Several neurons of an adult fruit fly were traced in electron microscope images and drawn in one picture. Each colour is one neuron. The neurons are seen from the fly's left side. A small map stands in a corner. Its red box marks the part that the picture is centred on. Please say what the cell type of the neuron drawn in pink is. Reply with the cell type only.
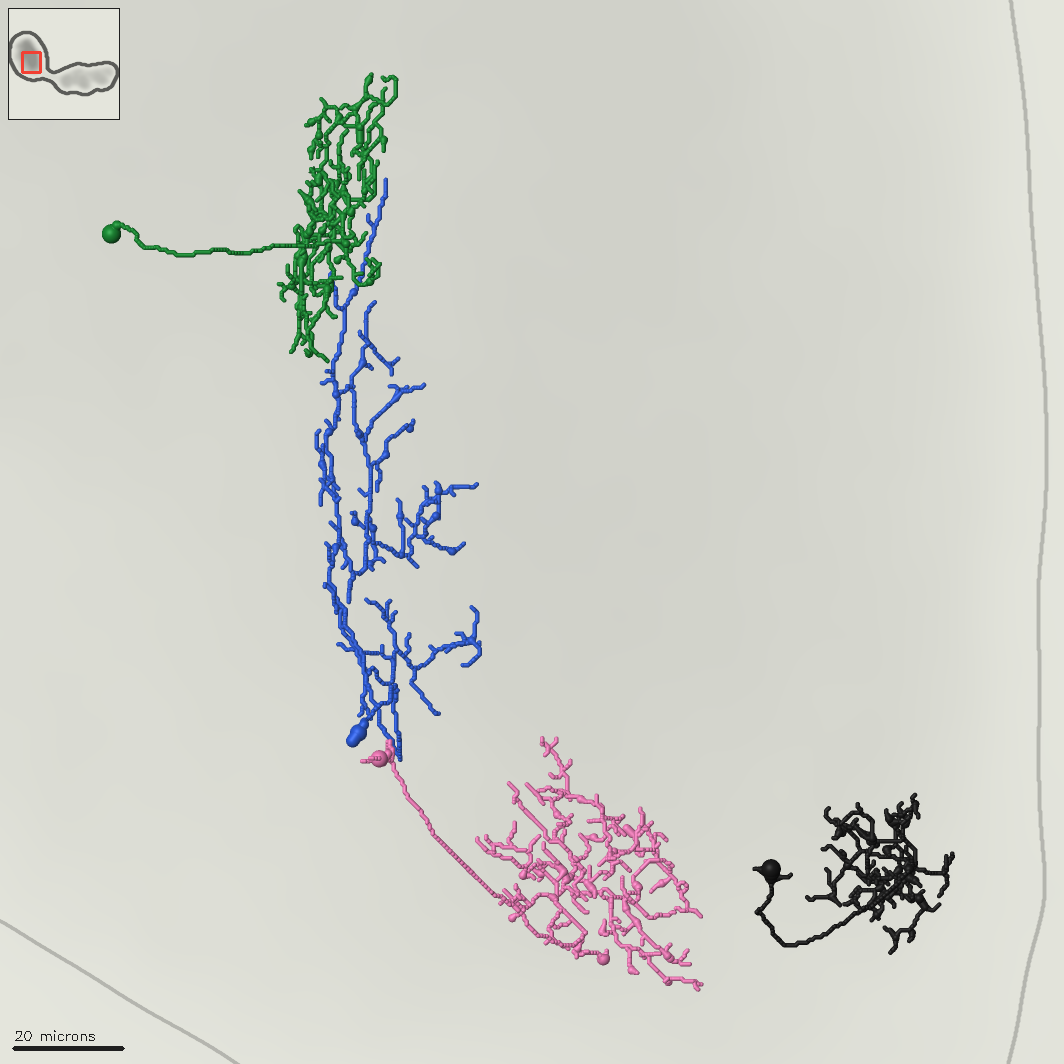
Cm11a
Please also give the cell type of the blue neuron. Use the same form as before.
Cm15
